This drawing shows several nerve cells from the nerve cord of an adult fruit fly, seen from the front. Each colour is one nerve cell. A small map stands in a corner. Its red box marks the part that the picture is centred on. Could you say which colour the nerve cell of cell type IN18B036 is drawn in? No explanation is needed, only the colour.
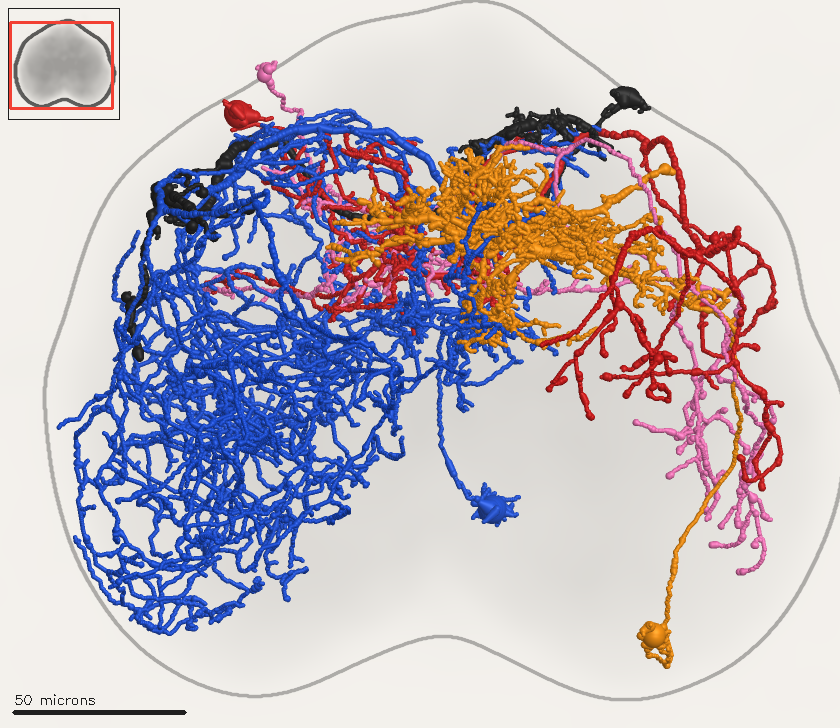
pink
